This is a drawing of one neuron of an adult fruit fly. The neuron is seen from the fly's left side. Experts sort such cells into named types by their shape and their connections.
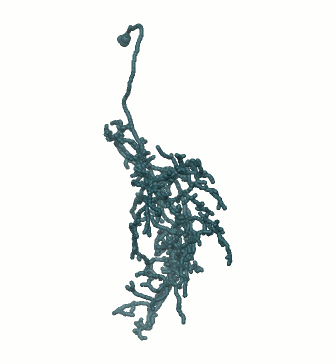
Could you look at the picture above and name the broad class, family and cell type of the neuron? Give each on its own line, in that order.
central-brain intrinsic neuron
hemilineage CLp1
IB117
